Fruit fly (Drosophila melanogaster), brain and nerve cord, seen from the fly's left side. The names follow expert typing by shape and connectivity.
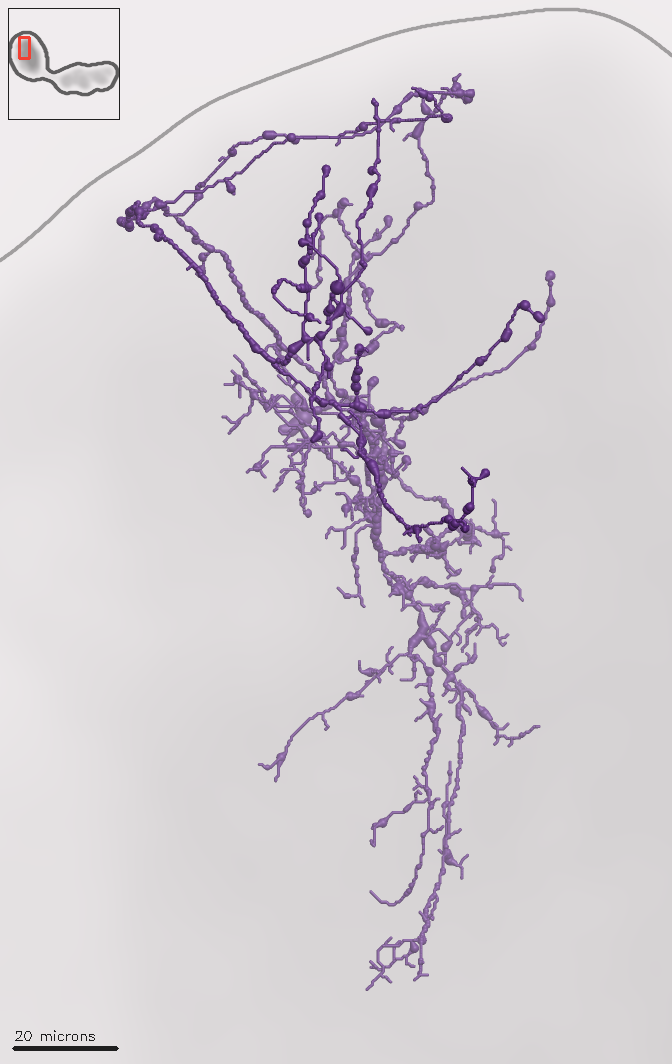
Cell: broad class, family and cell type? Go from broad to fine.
central-brain intrinsic neuron; hemilineage SLPal2; AVLP750m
